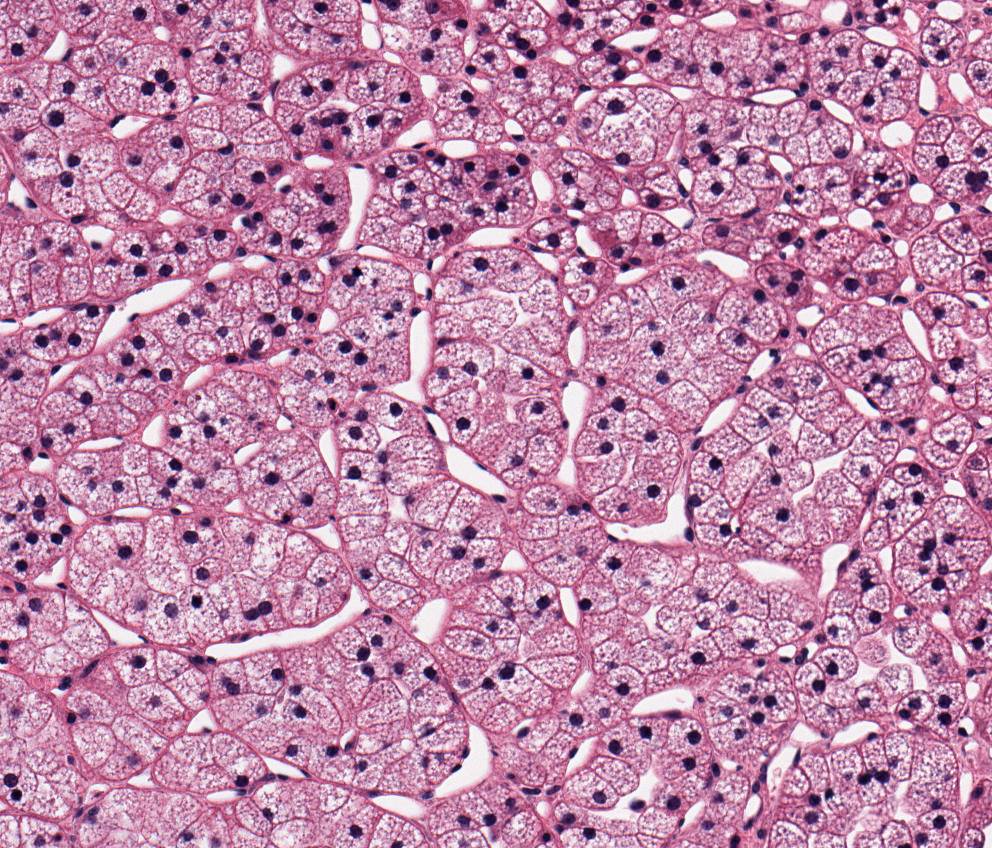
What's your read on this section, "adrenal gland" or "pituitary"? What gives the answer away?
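This section is adrenal gland. Throughout the field its cells look alike: abundant pale pink, finely vacuolated, foamy cytoplasm with mostly central nuclei. They form rounded nests and short cords between thin pink septa.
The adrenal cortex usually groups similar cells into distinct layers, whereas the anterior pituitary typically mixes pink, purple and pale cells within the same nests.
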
